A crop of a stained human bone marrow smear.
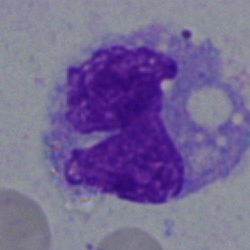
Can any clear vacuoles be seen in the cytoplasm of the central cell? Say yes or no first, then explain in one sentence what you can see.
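Yes. One large round clear vacuole sits in the cytoplasm to the right of the nucleus.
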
